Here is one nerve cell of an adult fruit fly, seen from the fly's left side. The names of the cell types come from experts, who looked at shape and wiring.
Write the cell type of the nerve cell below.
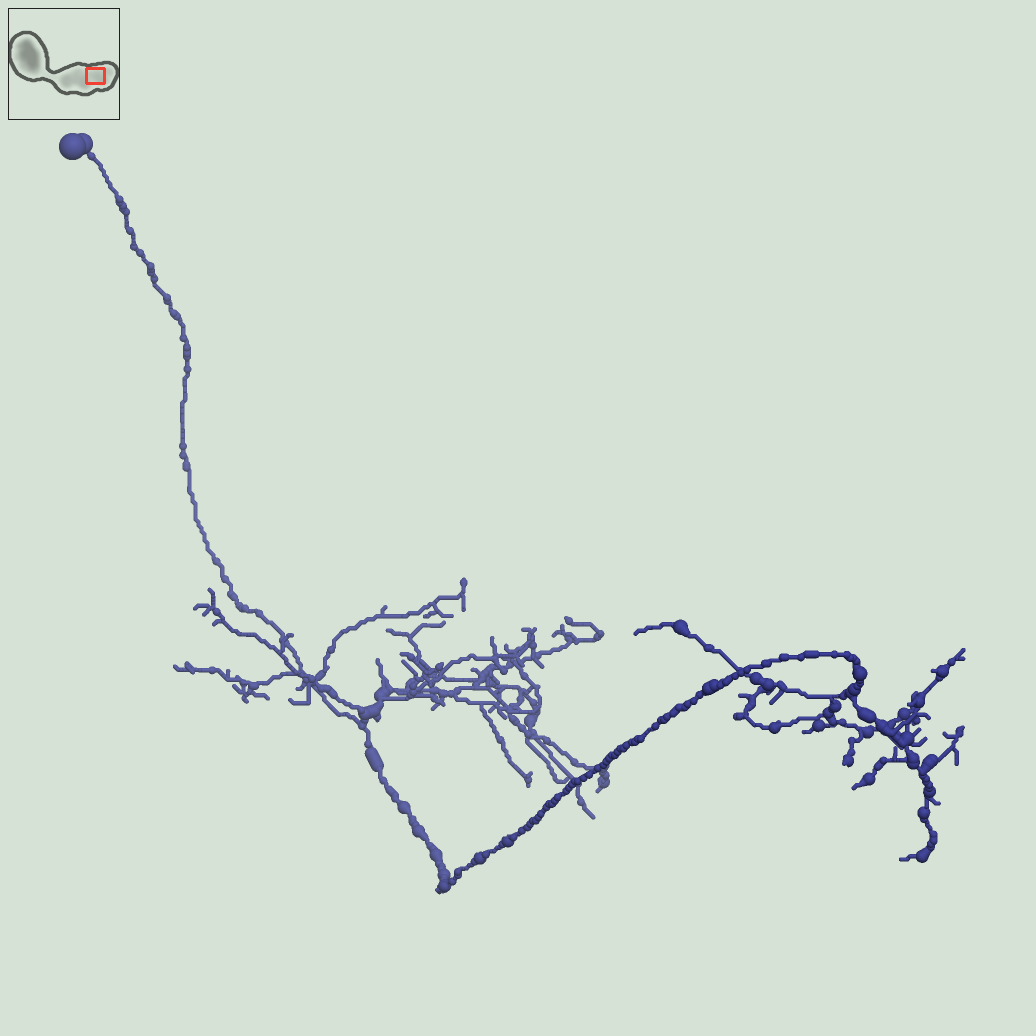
IN01A080_a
